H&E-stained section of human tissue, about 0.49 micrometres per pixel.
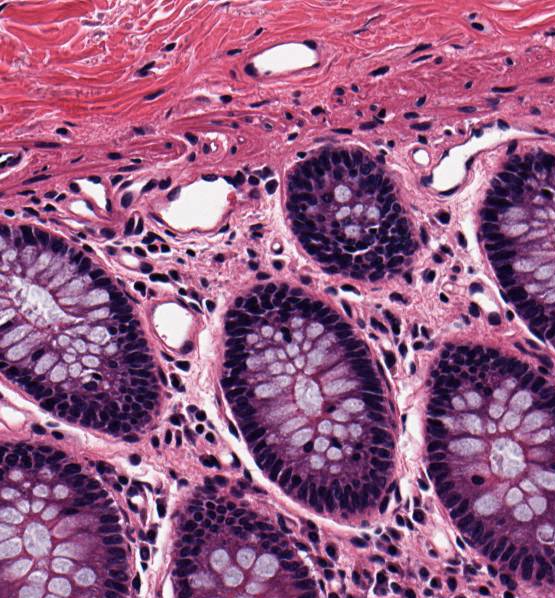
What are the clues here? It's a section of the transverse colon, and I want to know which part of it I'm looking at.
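Colonic mucosa is what I take this field to be. Looking at each crypt, I see it lined by many goblet cells, their pale, clear mucin vacuoles crowding toward the centre, while dark, elongated epithelial nuclei are packed in a rim at the outer edge.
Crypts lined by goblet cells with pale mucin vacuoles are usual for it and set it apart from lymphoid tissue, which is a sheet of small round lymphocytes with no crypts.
The lumen of each crypt is narrow and inconspicuous, and the stroma between the crypts holds scattered small, round, dark-staining nuclei.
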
